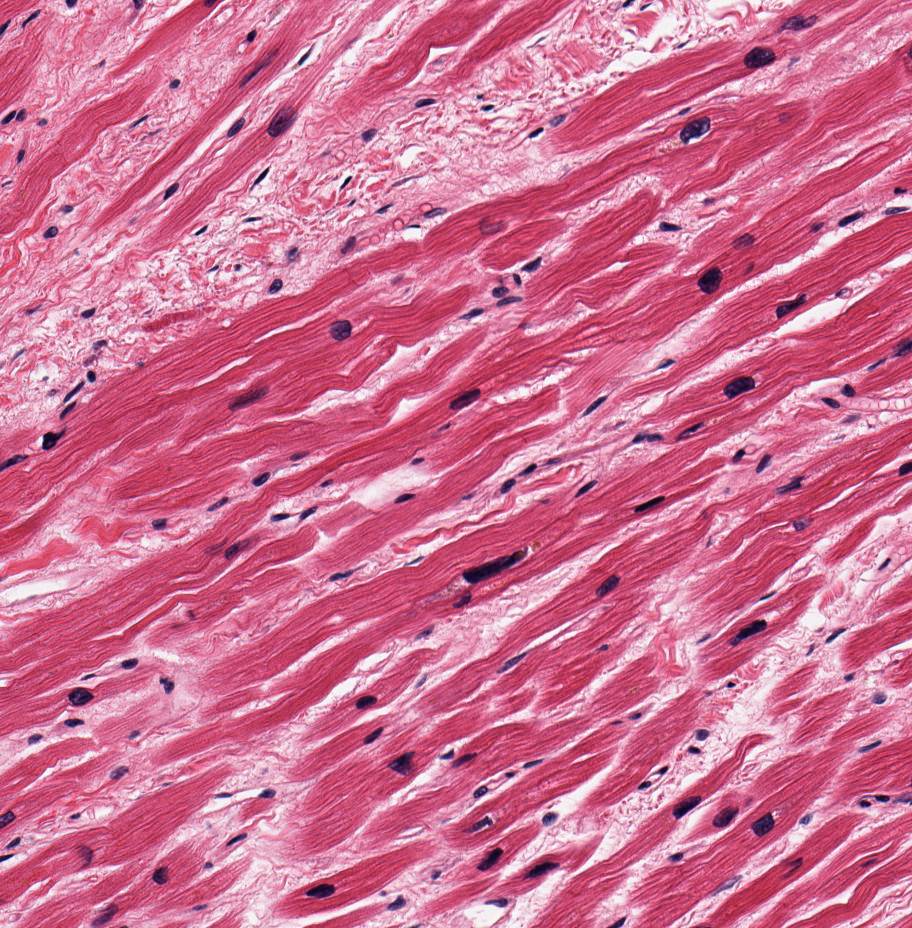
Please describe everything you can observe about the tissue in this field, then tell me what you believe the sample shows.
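Many of the muscle fibres branch and join neighbours, with central nuclei. Scattered muscle nuclei are enlarged, dark and irregular; see the elongated one just below centre. Upper left, a pale, loose, wispy band of connective tissue lies between fibres. It's atrial appendage of the heart.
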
